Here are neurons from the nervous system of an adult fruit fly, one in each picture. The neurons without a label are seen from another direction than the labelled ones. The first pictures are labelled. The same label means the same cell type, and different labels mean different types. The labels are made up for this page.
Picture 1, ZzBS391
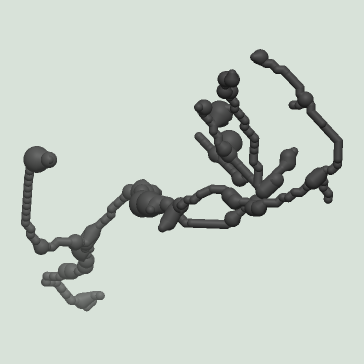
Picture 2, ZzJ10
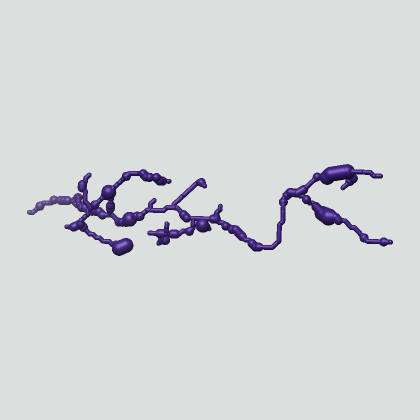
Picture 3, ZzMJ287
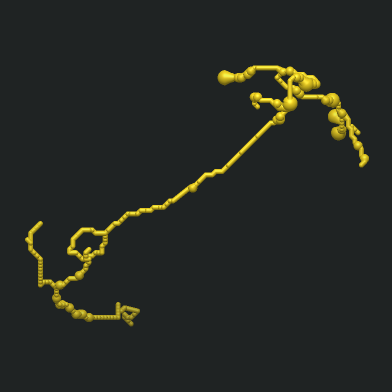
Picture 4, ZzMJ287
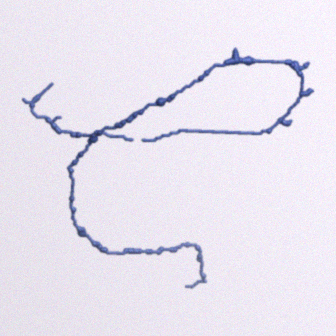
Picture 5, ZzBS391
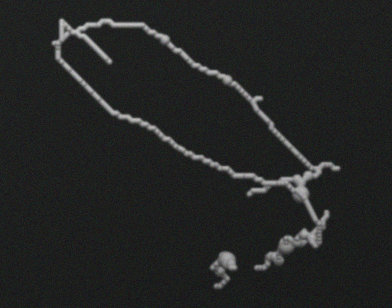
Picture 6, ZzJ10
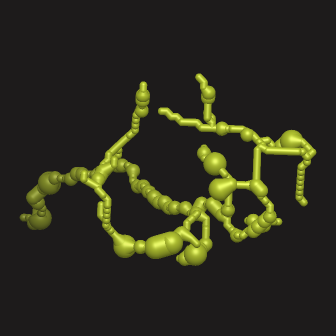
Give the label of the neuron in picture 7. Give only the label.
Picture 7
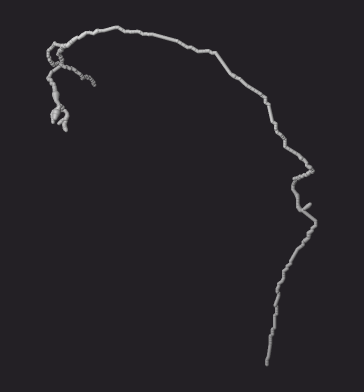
ZzMJ287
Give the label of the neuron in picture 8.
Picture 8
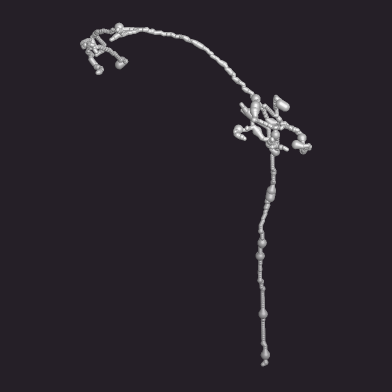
ZzMJ287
